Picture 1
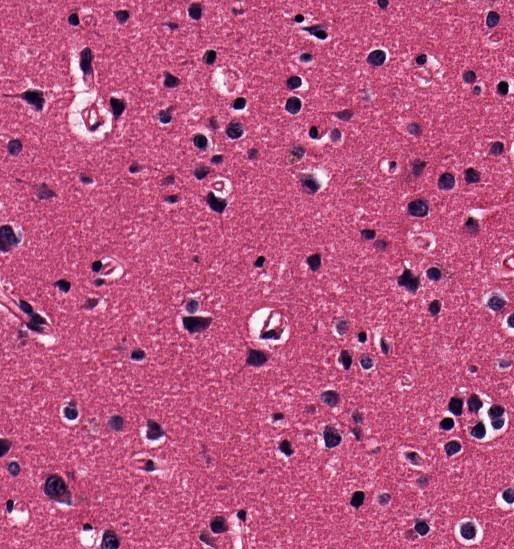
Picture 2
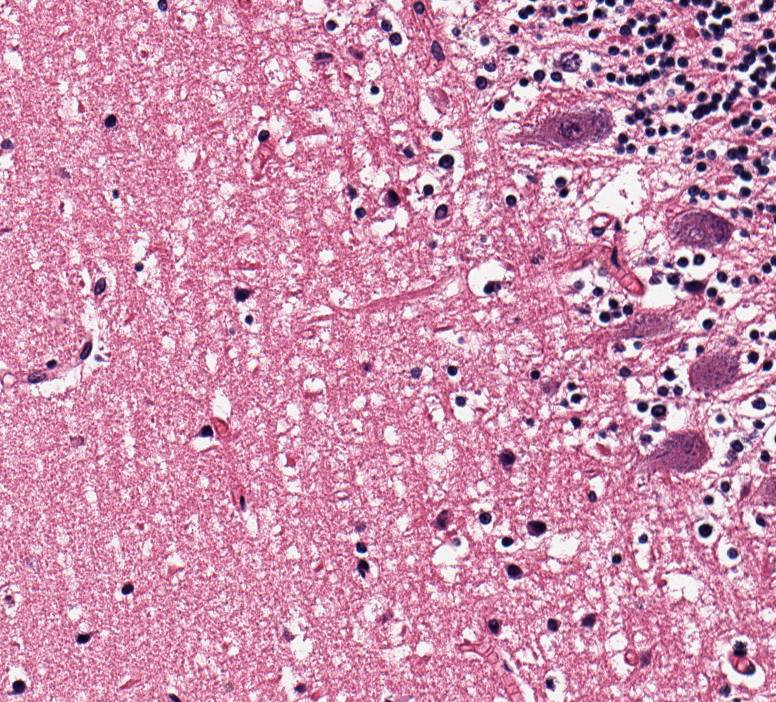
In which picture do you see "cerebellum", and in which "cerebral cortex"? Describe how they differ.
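Cerebral cortex is shown in picture 1, and cerebellum in picture 2. The cerebral cortex field is wholly a finely granular pink background, with cells scattered singly and no organised units. Its most numerous cells are small round dark nuclei with little visible cytoplasm; fewer, larger angular cells with dark-staining bodies, some bearing a tapering process, lie among them. The cerebellum, in contrast, has a pale pink, finely fibrillary layer with few nuclei across the left and centre, while small, round, darkly stained nuclei with scant cytoplasm crowd the upper right corner. Several large neurons with abundant purple granular cytoplasm form a loose row down the right side, at the border between the pale layer and the crowded nuclei. The pale layer has only sparse scattered small nuclei, many sitting within clear haloes.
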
